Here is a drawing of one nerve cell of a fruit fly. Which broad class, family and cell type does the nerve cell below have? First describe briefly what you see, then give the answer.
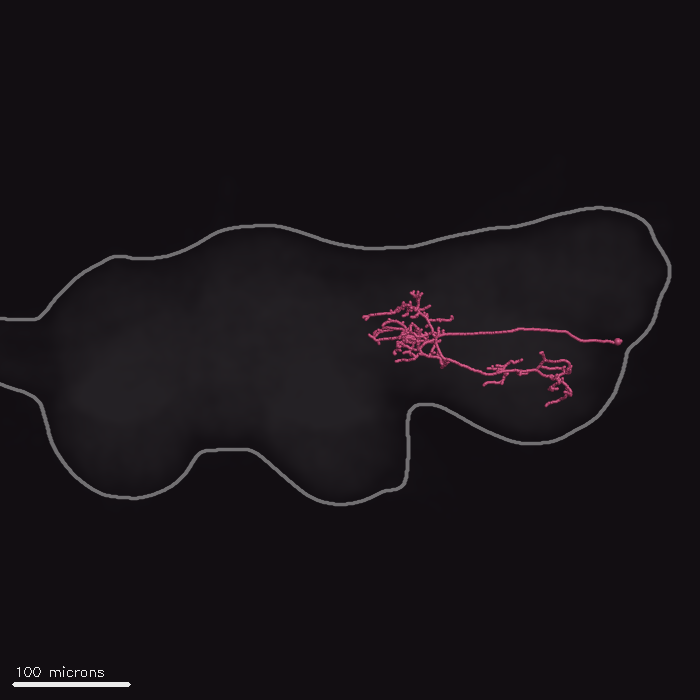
Its cell body lies on the right of the picture. From left to right in the picture it spans about 250 microns. Its broad class is nerve-cord intrinsic neuron. The family is hemilineage 12B. It is of cell type IN12B068_a.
